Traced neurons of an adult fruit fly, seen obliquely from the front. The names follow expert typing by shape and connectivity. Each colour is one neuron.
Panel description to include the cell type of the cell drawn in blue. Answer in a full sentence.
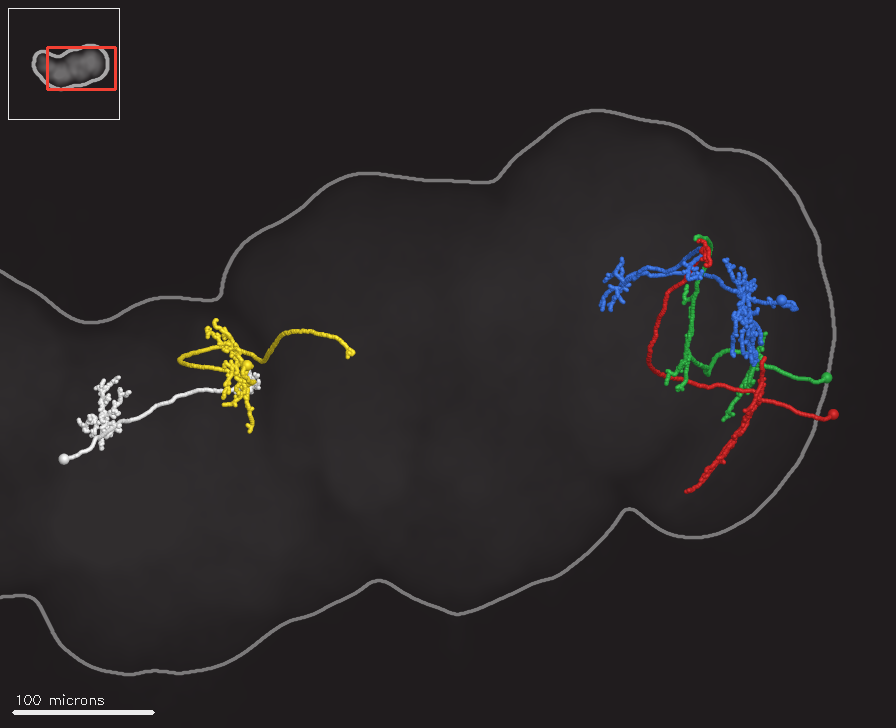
The cell type is MeTu4c.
